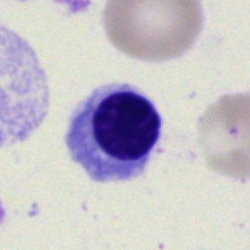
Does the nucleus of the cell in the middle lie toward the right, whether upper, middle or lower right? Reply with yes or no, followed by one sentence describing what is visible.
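Yes. The nucleus sits off-centre, toward the right side of the cell.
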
